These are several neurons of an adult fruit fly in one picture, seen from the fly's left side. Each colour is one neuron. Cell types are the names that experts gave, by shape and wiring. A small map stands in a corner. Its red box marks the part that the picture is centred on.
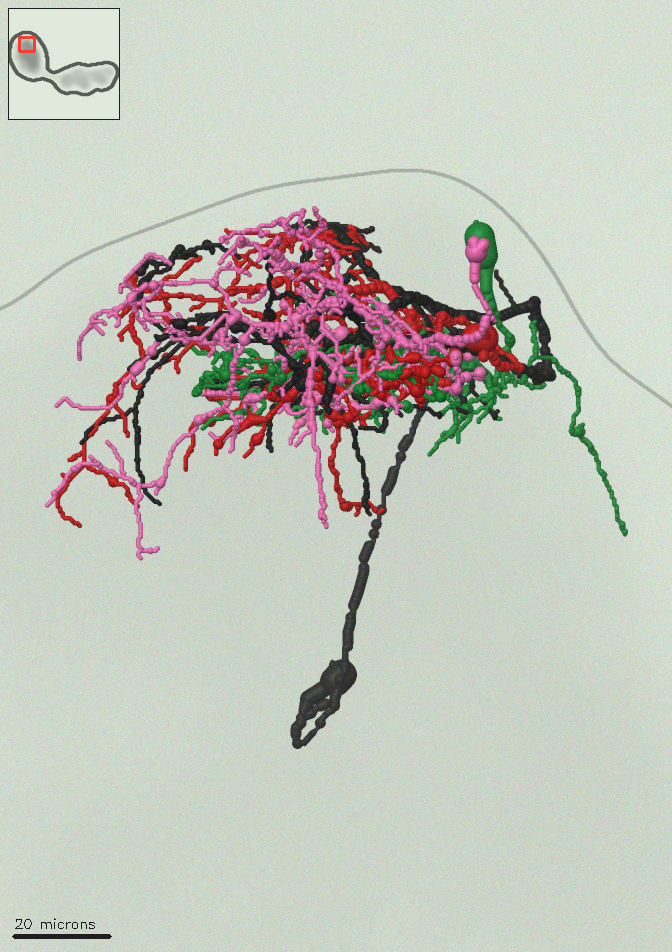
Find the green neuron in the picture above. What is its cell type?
SMP537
